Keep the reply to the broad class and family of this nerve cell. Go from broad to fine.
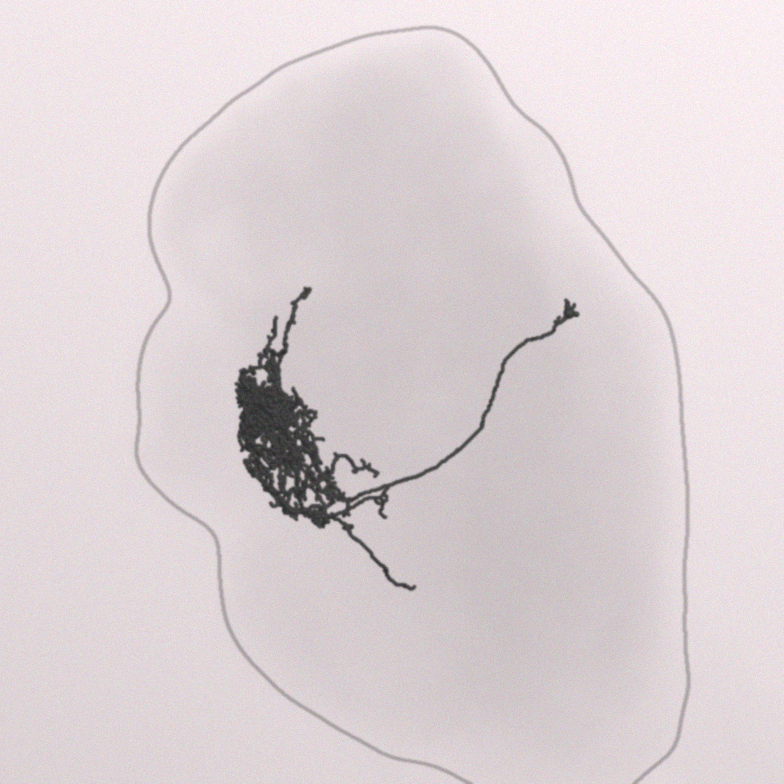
central-brain intrinsic neuron; hemilineage VLPp1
